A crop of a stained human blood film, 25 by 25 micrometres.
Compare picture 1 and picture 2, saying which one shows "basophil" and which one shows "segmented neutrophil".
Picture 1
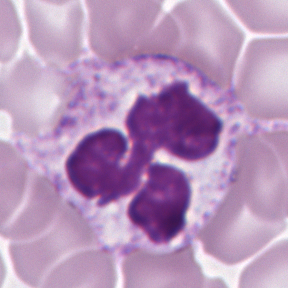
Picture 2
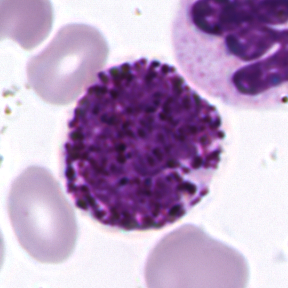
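Picture 1 shows a segmented neutrophil, and picture 2 a basophil. Both cells have a round outline, nearly circular in the basophil. In the segmented neutrophil the nucleus is divided into three lobes, with dense, dark purple chromatin and no visible nucleoli, whereas in the basophil the granules cover the nucleus so that its shape cannot be made out.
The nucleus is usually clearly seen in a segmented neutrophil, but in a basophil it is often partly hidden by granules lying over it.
The segmented neutrophil has pale pinkish-lilac cytoplasm holding many fine violet granules; the basophil is densely packed with coarse granules, dark purple to almost black, that reach right out to the cell edge.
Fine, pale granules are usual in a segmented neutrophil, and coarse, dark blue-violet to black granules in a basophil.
No vacuoles are seen in the basophil.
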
